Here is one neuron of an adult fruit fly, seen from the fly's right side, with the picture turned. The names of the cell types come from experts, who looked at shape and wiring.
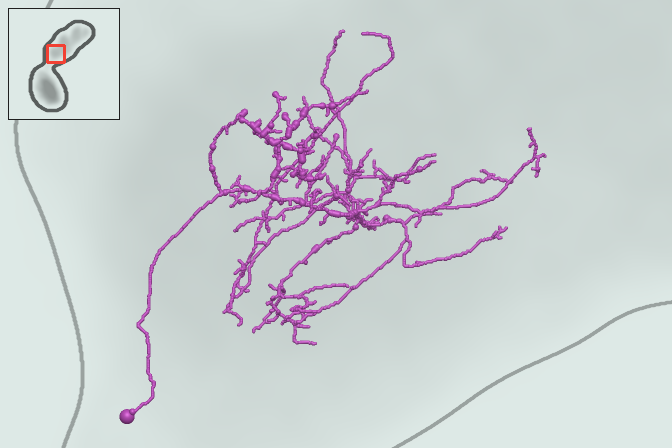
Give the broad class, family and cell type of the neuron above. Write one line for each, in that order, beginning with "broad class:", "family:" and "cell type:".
broad class: nerve-cord intrinsic neuron
family: hemilineage 09A
cell type: IN09A043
